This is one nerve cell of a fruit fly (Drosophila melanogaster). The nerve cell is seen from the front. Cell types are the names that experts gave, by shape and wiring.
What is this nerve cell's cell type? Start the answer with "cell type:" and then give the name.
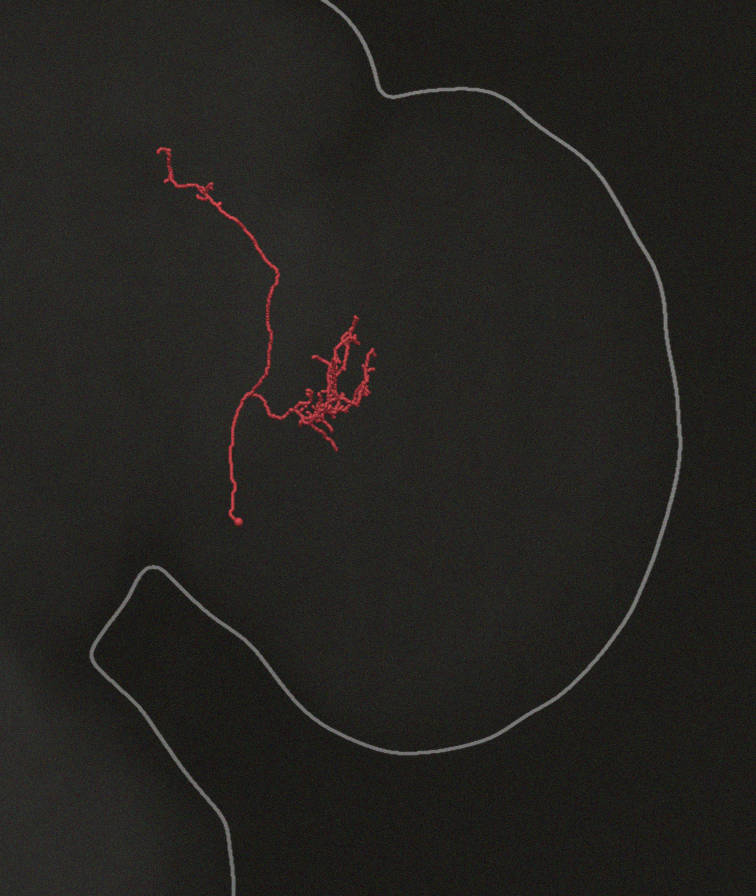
cell type: LC24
